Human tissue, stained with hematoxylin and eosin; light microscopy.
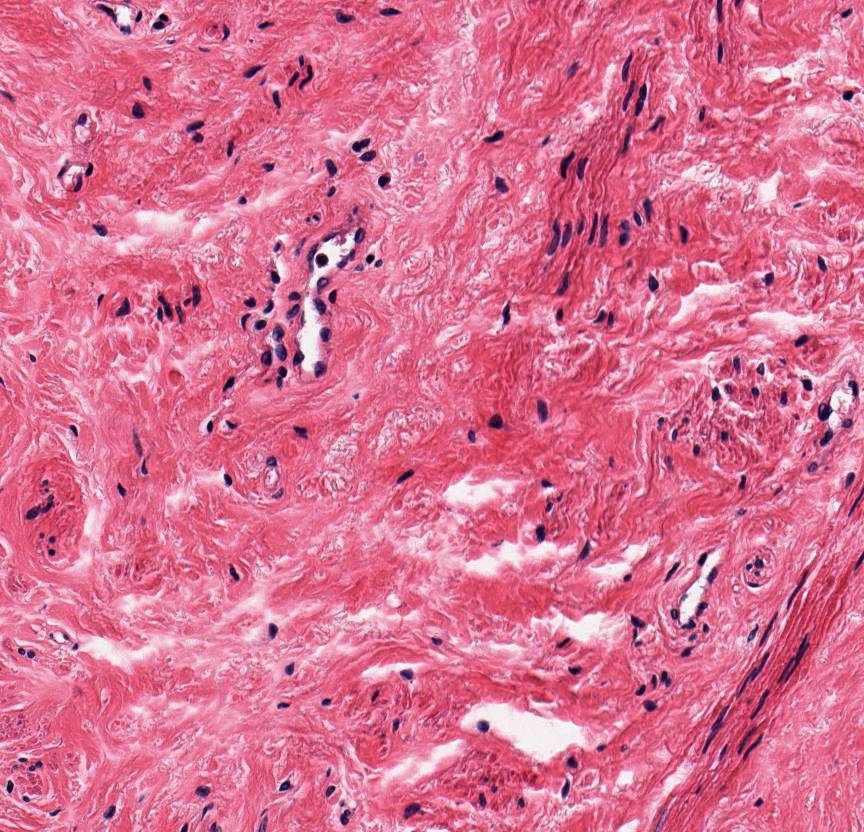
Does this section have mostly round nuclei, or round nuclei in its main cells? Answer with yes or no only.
No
